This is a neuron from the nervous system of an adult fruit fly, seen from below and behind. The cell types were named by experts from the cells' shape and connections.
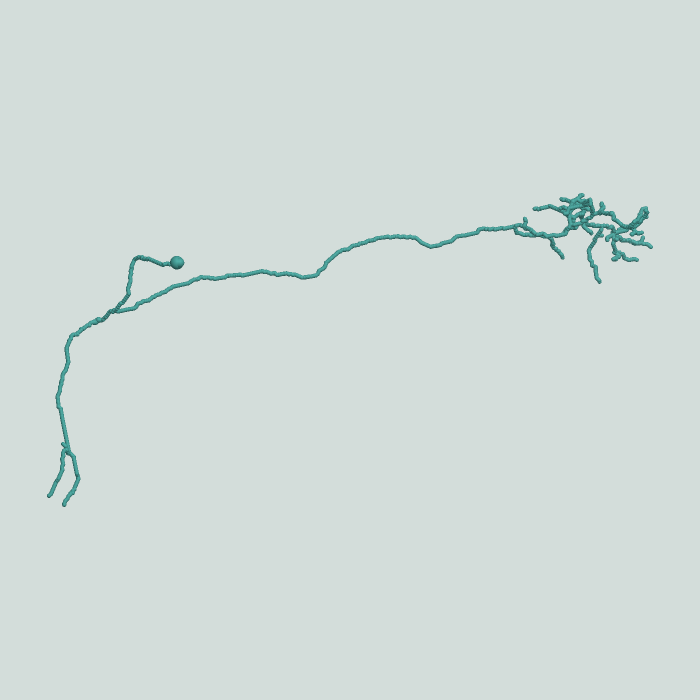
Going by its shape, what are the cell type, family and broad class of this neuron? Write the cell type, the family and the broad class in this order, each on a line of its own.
CL351
hemilineage DM6_posterior
central-brain intrinsic neuron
